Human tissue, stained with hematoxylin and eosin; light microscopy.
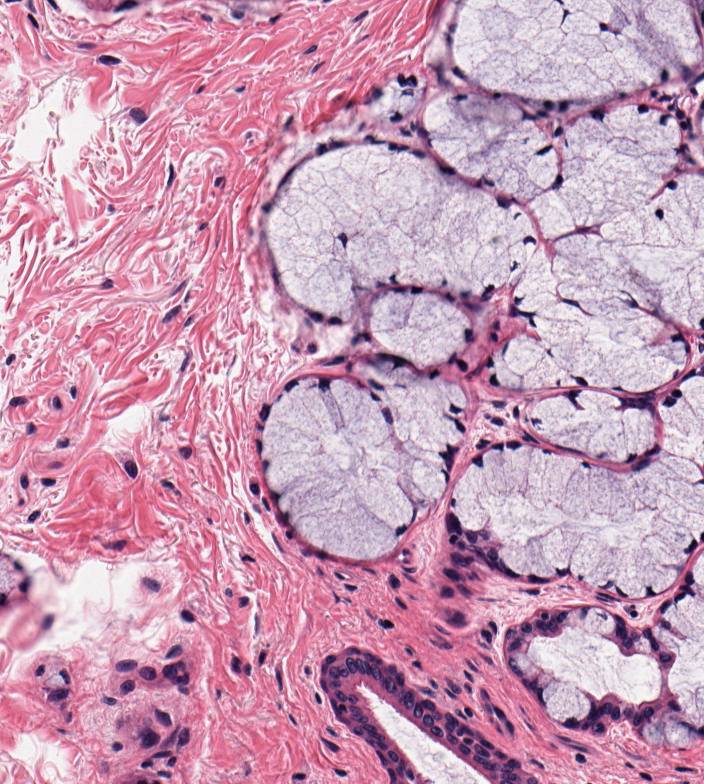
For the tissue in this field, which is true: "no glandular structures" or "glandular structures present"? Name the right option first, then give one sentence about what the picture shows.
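Glandular structures present. Closely packed rounded glandular acini fill the right half of the field, while connective tissue fills the left half.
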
